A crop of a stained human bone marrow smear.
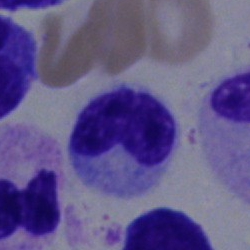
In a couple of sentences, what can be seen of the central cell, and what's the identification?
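Start with the nucleus: it is kidney-shaped, with a notch on its lower side, and it fills the upper part of the cell. Its chromatin is dark purple and patchy rather than smooth. The cytoplasm is pale blue-grey. This cell is a band neutrophil.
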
